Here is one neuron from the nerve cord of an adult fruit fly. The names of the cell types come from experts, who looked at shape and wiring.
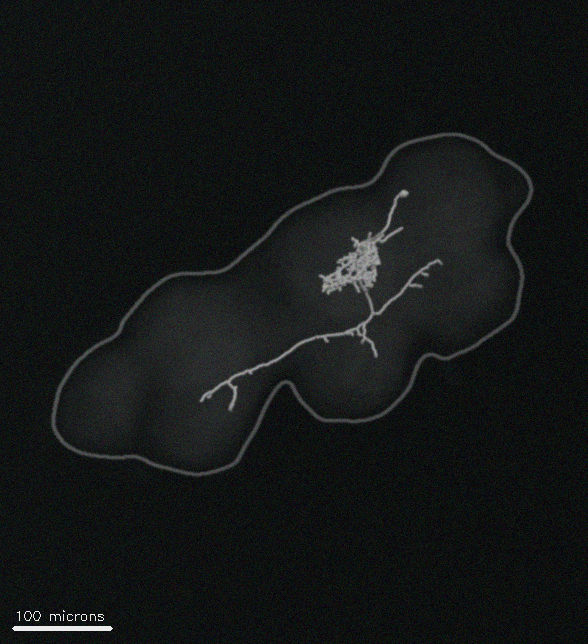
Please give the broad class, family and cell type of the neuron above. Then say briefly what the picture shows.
This is a nerve-cord intrinsic neuron. The family is hemilineage 08B. Its cell type is IN08B054. From left to right in the picture it spans about 250 microns. As drawn here it is about as wide as it is tall.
